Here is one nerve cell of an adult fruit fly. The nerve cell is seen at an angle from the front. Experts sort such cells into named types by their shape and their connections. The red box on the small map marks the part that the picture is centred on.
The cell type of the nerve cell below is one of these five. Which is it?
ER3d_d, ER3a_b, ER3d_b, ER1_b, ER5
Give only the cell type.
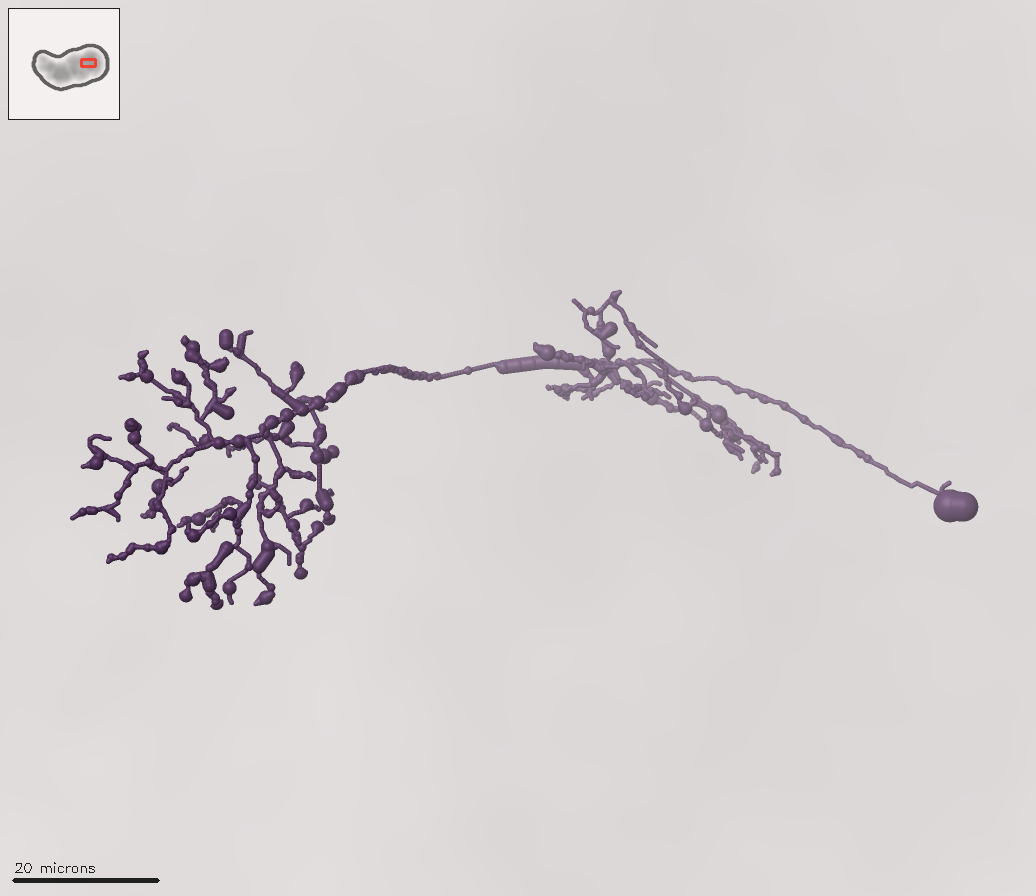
ER3a_b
